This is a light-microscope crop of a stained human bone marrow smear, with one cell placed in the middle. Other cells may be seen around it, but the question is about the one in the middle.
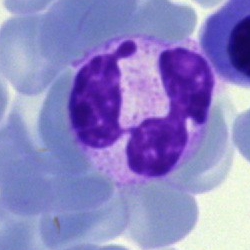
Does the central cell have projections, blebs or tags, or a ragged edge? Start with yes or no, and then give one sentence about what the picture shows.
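No. The cell has a roughly round, smooth outline.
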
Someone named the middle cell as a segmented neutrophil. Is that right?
yes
